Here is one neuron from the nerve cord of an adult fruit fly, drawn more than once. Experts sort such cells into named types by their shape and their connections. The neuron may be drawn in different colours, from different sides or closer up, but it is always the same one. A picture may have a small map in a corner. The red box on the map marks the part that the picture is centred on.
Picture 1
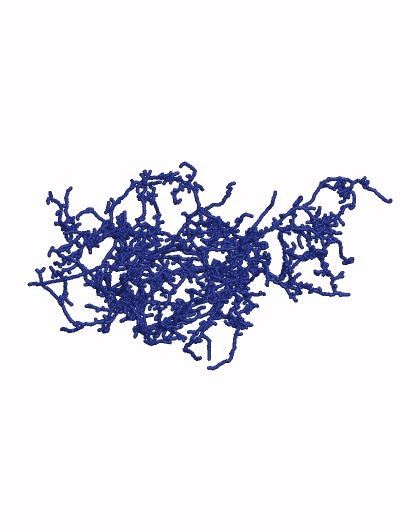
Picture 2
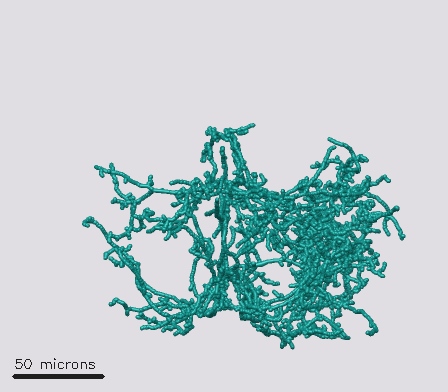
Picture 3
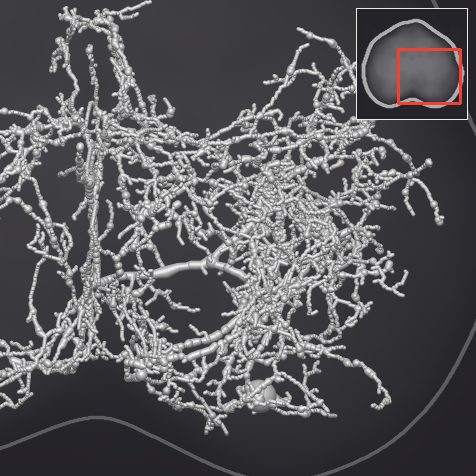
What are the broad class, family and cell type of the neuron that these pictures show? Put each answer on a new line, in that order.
ascending neuron
hemilineage 05B
AN05B007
